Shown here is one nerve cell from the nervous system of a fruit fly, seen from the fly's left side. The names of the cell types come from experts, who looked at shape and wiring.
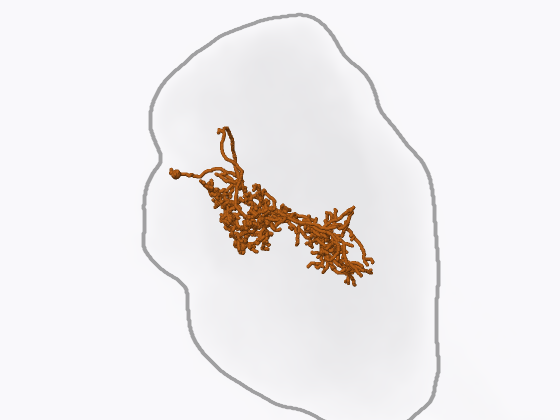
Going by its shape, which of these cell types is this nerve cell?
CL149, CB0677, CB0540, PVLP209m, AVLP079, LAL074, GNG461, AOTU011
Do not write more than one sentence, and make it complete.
As a matter of cell type, the nerve cell is LAL074.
